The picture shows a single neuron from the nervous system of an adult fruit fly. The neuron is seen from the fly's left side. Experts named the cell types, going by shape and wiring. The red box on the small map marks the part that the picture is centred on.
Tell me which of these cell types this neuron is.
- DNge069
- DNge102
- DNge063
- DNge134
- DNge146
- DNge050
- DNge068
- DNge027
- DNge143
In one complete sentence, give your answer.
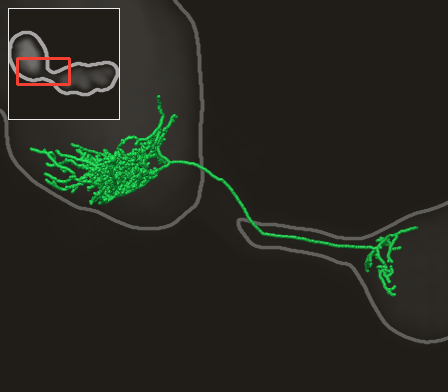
The neuron is typed under the name DNge027.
